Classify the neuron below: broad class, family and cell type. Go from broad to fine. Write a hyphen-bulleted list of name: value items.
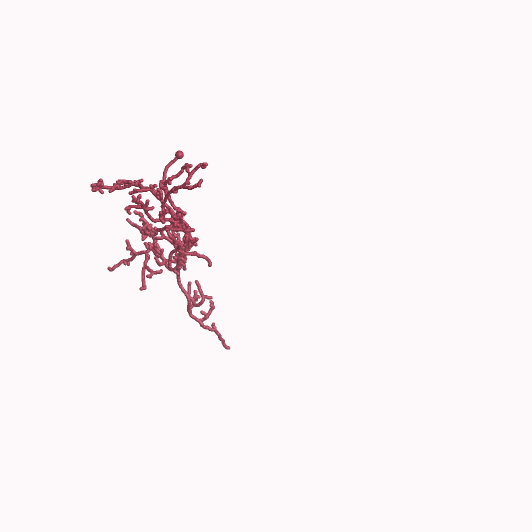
- broad class: central-brain intrinsic neuron
- family: hemilineage CREa2_ventral
- cell type: LAL029_c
